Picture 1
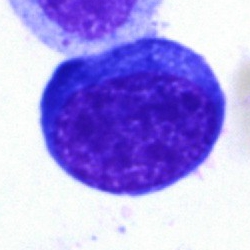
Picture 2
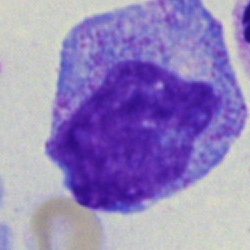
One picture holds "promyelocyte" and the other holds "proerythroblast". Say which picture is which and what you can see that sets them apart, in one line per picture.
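Picture 1: proerythroblast. No granules are seen in the cytoplasm.
Picture 2: promyelocyte. Fine purple-pink granules are scattered through the cytoplasm.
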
